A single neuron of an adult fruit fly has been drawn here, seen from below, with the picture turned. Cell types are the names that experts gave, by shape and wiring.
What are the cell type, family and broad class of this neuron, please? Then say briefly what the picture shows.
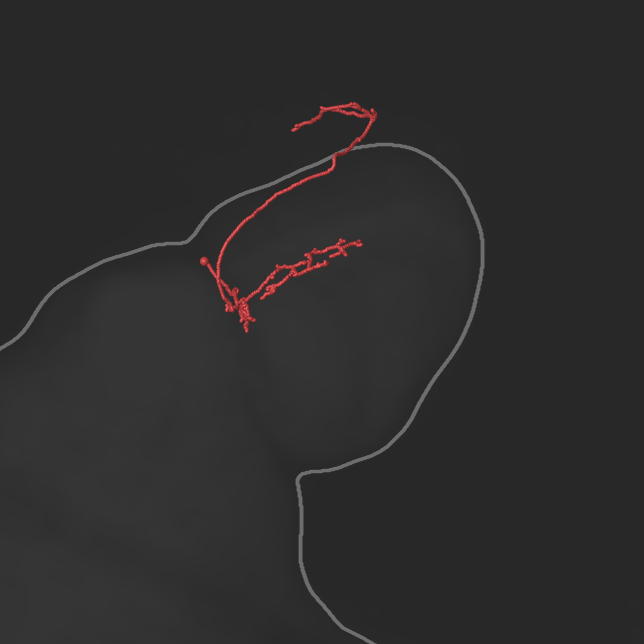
The cell type is Lat3. Its family is Lat. Its broad class is optic-lobe intrinsic neuron. It is in the brain and does not reach the nerve cord. In this view it is taller than it is wide.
